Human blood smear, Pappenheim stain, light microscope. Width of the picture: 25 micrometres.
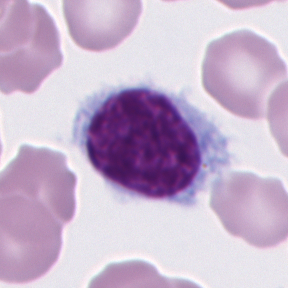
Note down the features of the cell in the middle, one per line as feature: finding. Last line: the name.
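Margin: fine, hair-like cytoplasmic projections
Cell size: about 14 by 10 micrometres
Nucleus: oval, no notch or lobes
Nucleus size: about 10 by 9 micrometres
Nuclear area: about 70% of the cell
Cytoplasm: pale blue
Cytoplasmic rim: wider right of the nucleus than left
Name: hairy cell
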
